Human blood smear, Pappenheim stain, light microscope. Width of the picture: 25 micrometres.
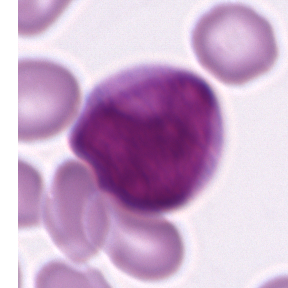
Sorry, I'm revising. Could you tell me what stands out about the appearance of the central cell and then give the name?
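What I notice is the outline: rounded, with a shallow notch on the lower left side. The nucleus is about 12 micrometres across. Around it runs only a very thin rim of cytoplasm, and that rim is bluish. The chromatin is finely textured, with no coarse dark clumps. It is a myeloblast.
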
